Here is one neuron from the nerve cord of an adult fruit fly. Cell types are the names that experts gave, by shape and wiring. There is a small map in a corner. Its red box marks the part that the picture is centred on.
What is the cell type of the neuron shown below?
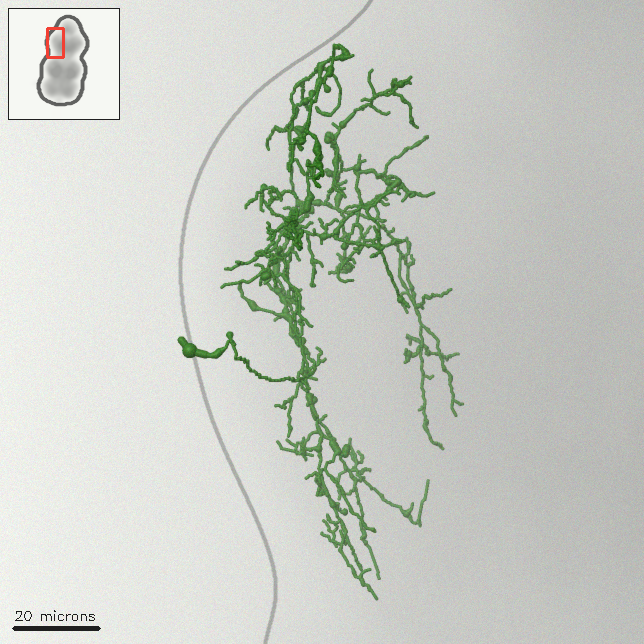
IN08A047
